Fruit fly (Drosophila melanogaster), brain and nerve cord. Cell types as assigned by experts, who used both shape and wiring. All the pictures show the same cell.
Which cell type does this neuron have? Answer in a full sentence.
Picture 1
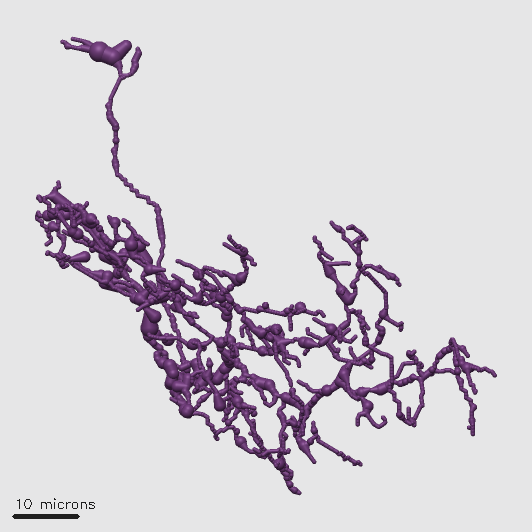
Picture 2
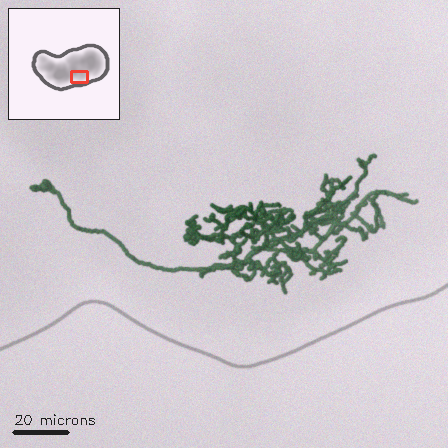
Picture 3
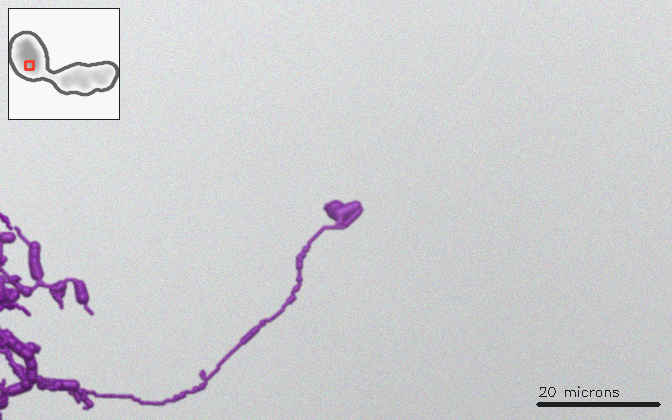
The cell type is GNG393.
